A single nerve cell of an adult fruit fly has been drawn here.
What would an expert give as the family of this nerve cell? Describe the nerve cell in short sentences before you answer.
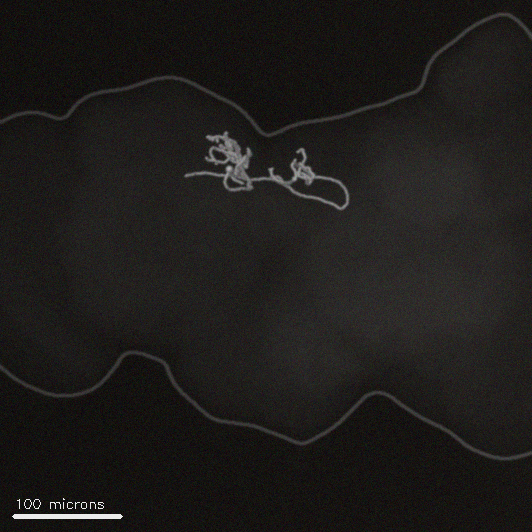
By the scale bar it is about 150 microns wide in this view. In this view it is wider than it is tall. Its broad class is central-brain intrinsic neuron. The family is hemilineage SMPp&v1_ventral.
